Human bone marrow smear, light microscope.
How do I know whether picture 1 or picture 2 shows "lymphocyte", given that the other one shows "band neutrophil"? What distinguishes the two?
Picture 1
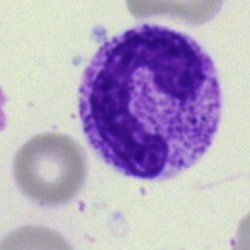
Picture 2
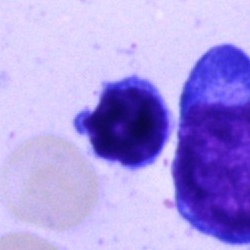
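Band neutrophil in picture 1, lymphocyte in picture 2. The band neutrophil nucleus is curved like a horseshoe, open to the right.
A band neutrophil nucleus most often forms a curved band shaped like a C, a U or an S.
Its chromatin is dark purple and clumped; no nucleoli show.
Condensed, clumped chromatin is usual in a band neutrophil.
In the lymphocyte the nucleus takes up nearly the whole cell, leaving only a very thin deep blue rim of cytoplasm. Its chromatin is dense and dark purple, with little internal detail. No distinct granules are seen in the lymphocyte.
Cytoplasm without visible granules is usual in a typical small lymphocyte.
Outline smooth and round in picture 1; roughly round with a slightly uneven edge in picture 2, where a small rounded bleb sticks out on the left. Red cells lie near the band neutrophil without touching it.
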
